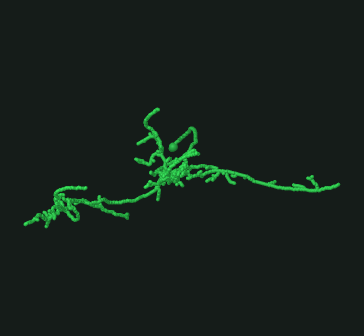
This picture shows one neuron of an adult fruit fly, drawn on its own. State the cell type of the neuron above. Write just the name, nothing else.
CL170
